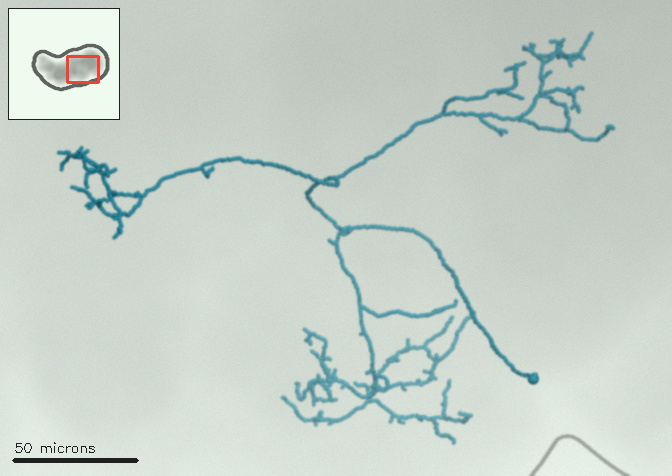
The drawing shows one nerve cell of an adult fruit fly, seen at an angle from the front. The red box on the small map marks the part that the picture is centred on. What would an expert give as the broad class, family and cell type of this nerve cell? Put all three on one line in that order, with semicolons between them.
central-brain intrinsic neuron; hemilineage PSa1; CL120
